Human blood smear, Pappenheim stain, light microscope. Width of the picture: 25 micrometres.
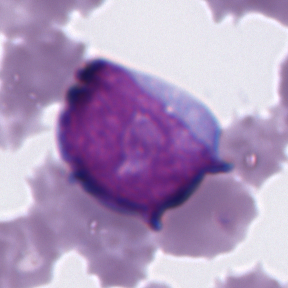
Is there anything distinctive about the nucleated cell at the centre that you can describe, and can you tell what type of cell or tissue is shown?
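Chromatin fine-textured and evenly spread, no coarse dark clumps. Paler irregular area near the nuclear centre. Cytoplasm a narrow pale blue crescent, upper right of cell. Small pointed projections from lower and right cell edges. Myeloblast.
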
